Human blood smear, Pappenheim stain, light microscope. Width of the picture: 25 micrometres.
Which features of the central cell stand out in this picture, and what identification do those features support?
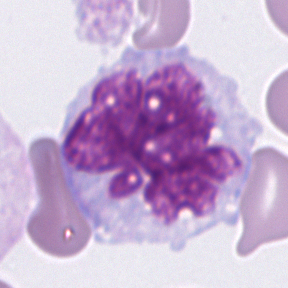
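The nucleus here folds deeply into several overlapping lobes, something like a cloverleaf. Around it the cytoplasm is a pale blue-grey, and I can't make out any distinct granules in it. The outline isn't regular either; small blunt bumps run along the edge. This is a monocyte.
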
